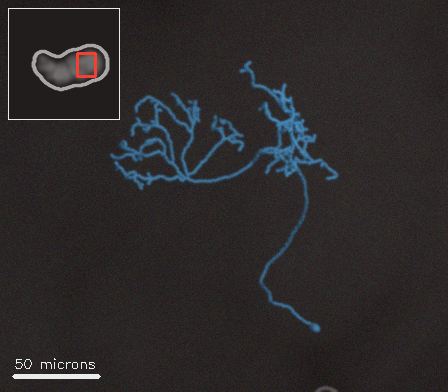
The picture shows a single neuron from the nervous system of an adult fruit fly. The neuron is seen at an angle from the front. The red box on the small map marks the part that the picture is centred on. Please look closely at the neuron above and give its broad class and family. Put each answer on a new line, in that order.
central-brain intrinsic neuron
hemilineage LALv1_dorsal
